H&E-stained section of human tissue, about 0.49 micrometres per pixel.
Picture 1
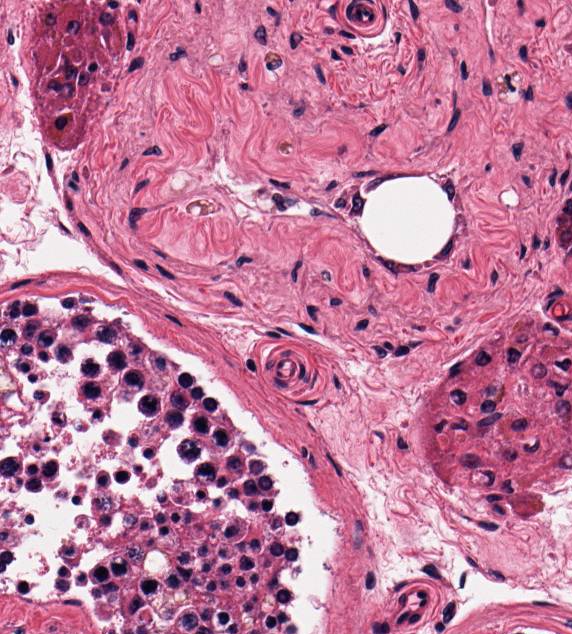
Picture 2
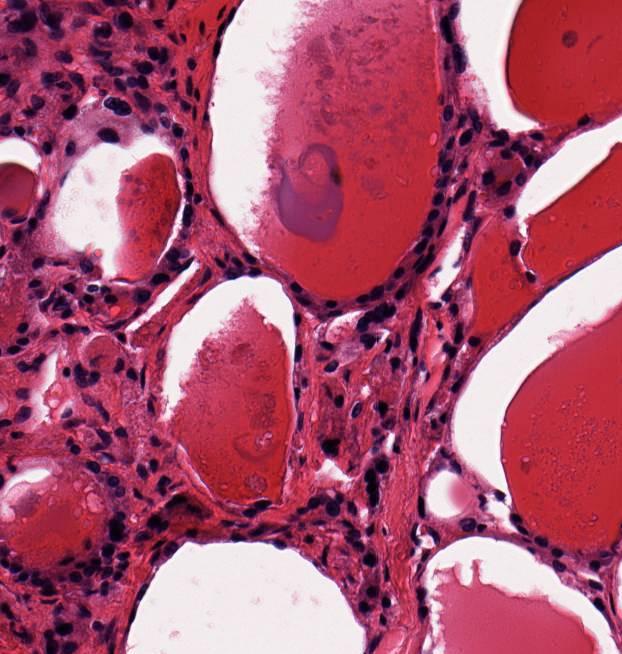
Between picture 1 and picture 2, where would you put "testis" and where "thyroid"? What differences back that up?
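Testis, picture 1; thyroid, picture 2. Testis: lower-left tubule filled with round cells with round, dark-staining nuclei. At the right edge and upper left, clusters of polygonal cells with abundant eosinophilic cytoplasm and round nuclei. Upper-half stroma: wavy pink collagen bundles, scattered spindle-shaped nuclei. Small vessels with thick, concentrically layered walls and narrow lumens in the stroma, one just above the tubule near centre.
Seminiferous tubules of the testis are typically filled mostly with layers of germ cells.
Thyroid: rounded and oval follicles of varying size fill the field, largest at top centre and right edge, smaller at left edge. Single-layer lining of flattened cells with dark, elongated nuclei. Stroma between follicles cellular, with many small dark nuclei, most crowded at left.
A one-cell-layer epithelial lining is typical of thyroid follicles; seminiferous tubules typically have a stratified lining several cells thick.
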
